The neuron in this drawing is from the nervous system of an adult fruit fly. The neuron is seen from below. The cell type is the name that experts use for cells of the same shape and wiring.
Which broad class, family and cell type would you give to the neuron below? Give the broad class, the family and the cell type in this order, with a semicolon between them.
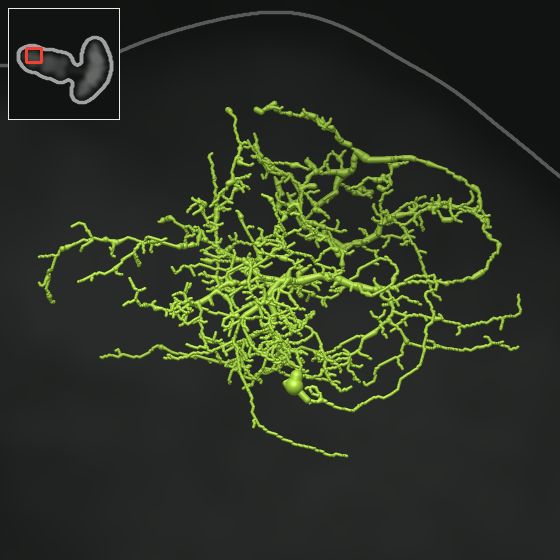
nerve-cord intrinsic neuron; hemilineage 16B; IN16B033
